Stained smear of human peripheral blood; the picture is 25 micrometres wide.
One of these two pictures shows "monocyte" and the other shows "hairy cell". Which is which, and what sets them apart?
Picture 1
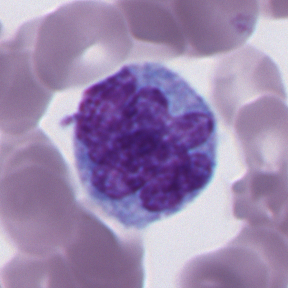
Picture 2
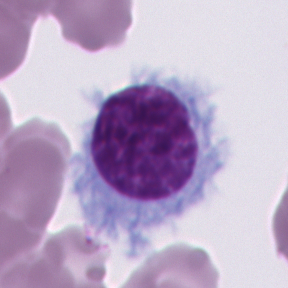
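The monocyte is in picture 1 and the hairy cell in picture 2. Nucleus shape comes first: in picture 1 it is irregularly folded into several lobes, whereas in picture 2 it is round in outline and about 10 micrometres across.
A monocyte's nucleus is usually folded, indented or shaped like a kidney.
Surface next: fine hair-like projections fringe the cytoplasm all the way around the cell in picture 2, while the cell in picture 1 is roughly round, with only a small dark tag projecting from its left edge. Then chromatin: dark purple and clumped in picture 1, mottled in picture 2, with darker clumps separated by paler strands. Cytoplasm: in picture 1 the nucleus fills most of the cell and the cytoplasm is pale grey-blue; in picture 2 the cytoplasm is pale blue and forms a complete rim around the nucleus. Finally, picture 2 shows no distinct nucleoli and no vacuoles.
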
